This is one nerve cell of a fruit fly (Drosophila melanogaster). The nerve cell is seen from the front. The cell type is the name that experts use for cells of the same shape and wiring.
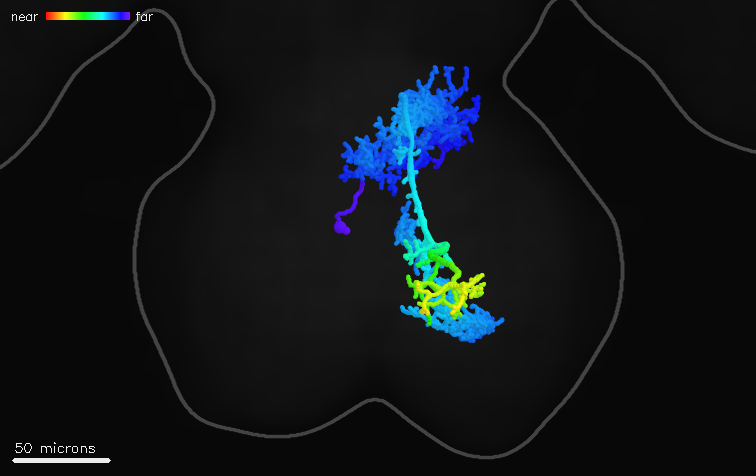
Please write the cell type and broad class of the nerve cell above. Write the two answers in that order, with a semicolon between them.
INXXX027; nerve-cord intrinsic neuron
